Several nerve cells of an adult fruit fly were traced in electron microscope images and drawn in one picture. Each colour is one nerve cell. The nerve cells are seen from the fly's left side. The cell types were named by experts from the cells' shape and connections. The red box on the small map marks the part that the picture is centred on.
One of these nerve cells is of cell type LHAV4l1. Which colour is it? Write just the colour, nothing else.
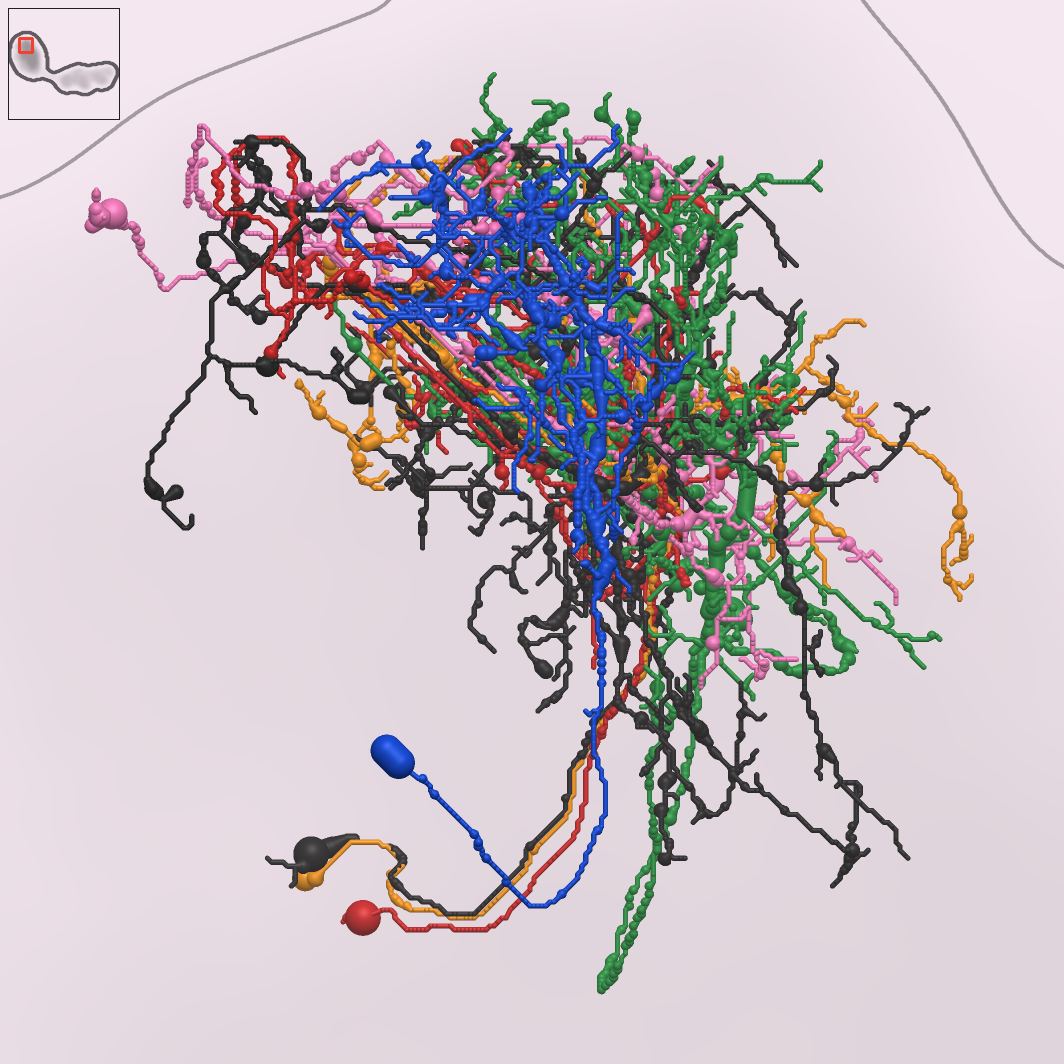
green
